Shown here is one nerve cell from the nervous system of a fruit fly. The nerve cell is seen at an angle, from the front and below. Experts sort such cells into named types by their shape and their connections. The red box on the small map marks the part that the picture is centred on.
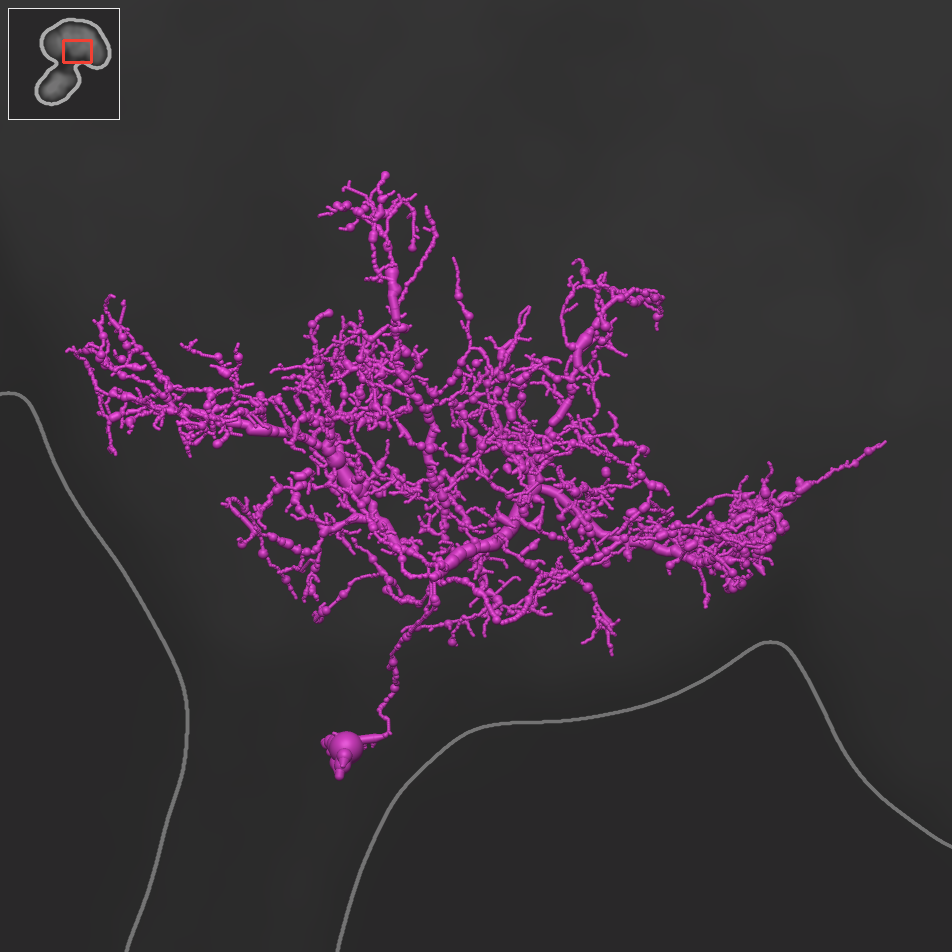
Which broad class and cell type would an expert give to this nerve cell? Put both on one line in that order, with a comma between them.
central-brain intrinsic neuron, GNG006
